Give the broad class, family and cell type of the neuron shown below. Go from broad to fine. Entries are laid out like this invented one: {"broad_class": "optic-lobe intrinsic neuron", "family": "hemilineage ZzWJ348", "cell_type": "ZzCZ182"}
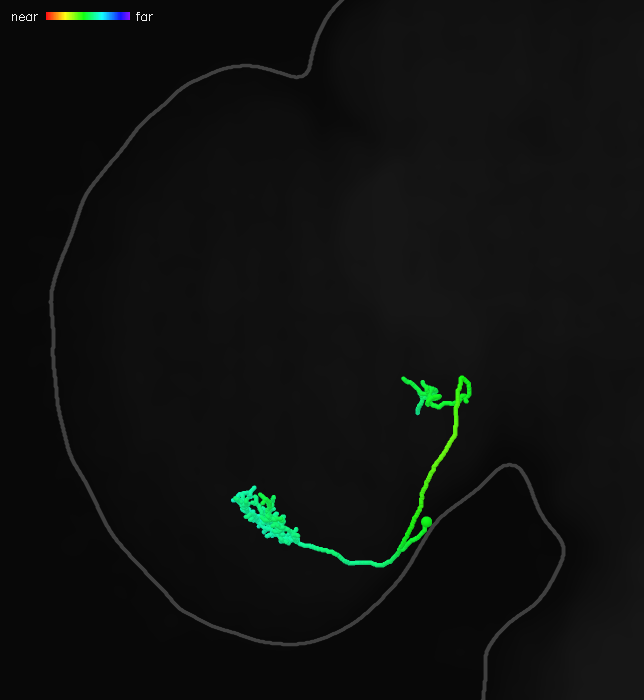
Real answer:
{"broad_class": "optic-lobe intrinsic neuron", "family": "MeLo", "cell_type": "MeLo4"}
